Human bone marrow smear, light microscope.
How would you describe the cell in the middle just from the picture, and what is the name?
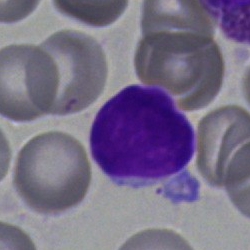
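Hmm, the nucleus takes up nearly the whole cell, its chromatin a dense, fairly even dark purple. Pale grey-blue cytoplasm shows only as a thin rim along the lower edge, with no granules visible. This is a lymphocyte.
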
